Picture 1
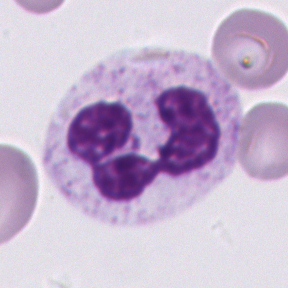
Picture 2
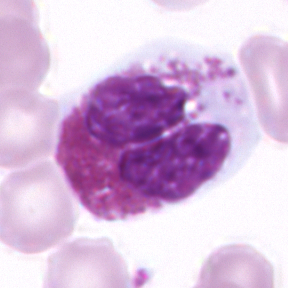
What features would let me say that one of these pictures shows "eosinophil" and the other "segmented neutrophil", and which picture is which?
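In this pair, the segmented neutrophil appears in picture 1 and the eosinophil in picture 2. Both cells have a smooth, round to roundish outline, and the eosinophil shows no surface projections. The nucleus of the segmented neutrophil is divided into three lobes, while that of the eosinophil has two, lying one above the other with the lower lobe shifted to the right.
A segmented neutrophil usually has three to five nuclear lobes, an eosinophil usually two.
The chromatin is dark purple in both, coarsely clumped in the neutrophil and dense in the eosinophil, where no nucleoli are visible. The neutrophil's cytoplasm is plentiful and pale lilac-pink, with fine, scattered purple granules and no vacuoles. In the eosinophil, many granules that are reddish-purple rather than blue-black pack the left and lower-left cytoplasm.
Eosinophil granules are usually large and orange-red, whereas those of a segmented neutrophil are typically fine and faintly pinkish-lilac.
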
